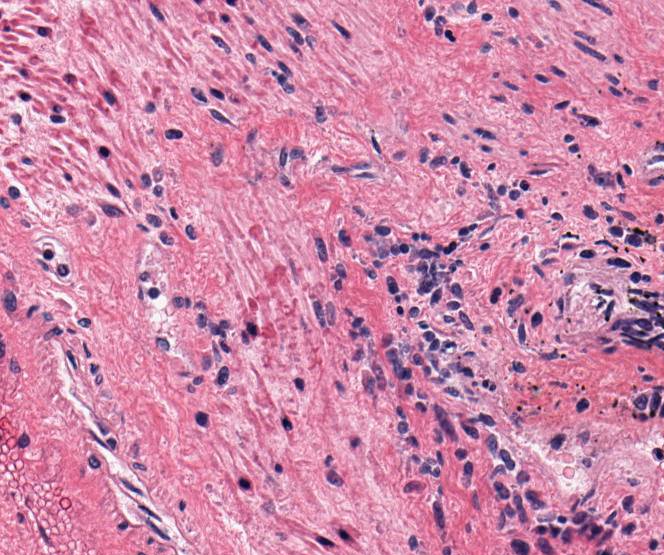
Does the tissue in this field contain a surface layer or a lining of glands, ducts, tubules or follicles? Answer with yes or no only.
No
